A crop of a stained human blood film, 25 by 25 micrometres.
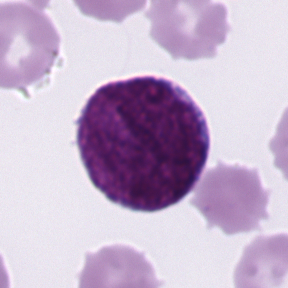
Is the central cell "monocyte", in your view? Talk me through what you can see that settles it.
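Monocyte does not fit; this cell is a myeloblast. The cell is about 12 micrometres across, and its round nucleus, about 11 micrometres across, fills about 90% of the cell's area.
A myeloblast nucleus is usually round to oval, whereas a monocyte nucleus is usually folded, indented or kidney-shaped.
The round nucleus therefore supports myeloblast and argues against monocyte. The cytoplasm is scarcely visible, showing at most as a very thin rim.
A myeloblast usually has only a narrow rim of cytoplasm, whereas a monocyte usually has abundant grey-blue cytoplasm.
This feature also favours myeloblast over monocyte. The nucleus stains deep purple throughout, the cell's outline is round and mostly smooth, and no distinct granules or vacuoles are seen. The surrounding red cells have spiky, crenated outlines.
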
